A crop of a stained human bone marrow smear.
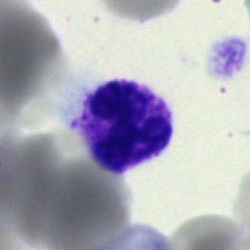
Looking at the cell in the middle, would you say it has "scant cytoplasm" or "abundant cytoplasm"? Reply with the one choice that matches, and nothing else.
Scant cytoplasm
